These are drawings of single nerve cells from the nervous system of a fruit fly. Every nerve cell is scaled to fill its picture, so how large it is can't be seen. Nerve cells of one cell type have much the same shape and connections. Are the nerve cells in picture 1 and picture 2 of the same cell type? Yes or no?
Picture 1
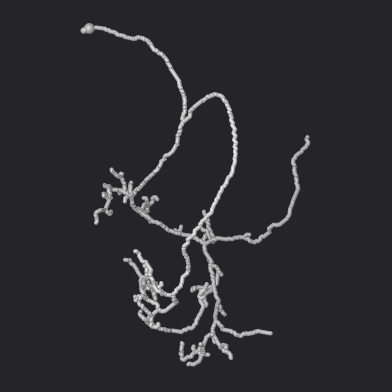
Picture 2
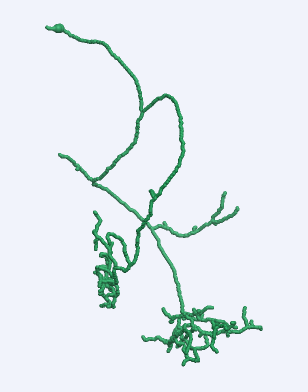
no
